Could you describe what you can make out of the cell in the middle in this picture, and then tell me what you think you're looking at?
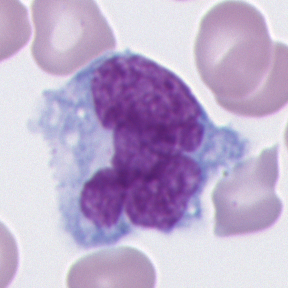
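Start with the edge: the border of this cell is irregular and ragged, not smooth. Now look inside it, where the cytoplasm is a pale greyish-blue. Notice that the widest band of cytoplasm sits on the left side of the nucleus. In that left part you can also pick out a few small clear vacuoles. What you are looking at is a monocyte.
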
